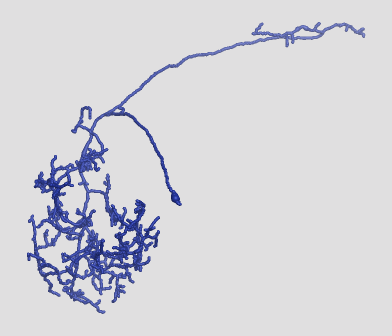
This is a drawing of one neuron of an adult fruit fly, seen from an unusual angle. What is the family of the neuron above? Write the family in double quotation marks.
"hemilineage VLPa2"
